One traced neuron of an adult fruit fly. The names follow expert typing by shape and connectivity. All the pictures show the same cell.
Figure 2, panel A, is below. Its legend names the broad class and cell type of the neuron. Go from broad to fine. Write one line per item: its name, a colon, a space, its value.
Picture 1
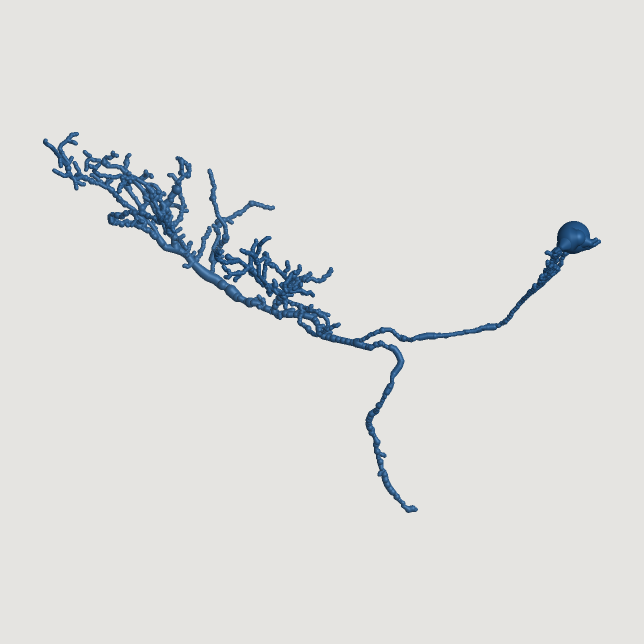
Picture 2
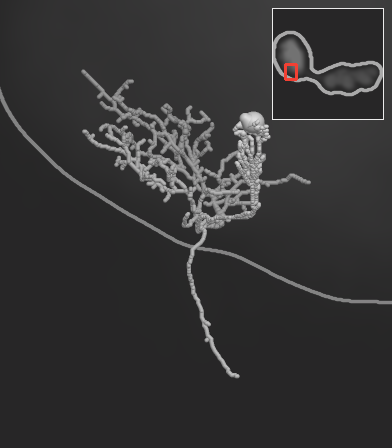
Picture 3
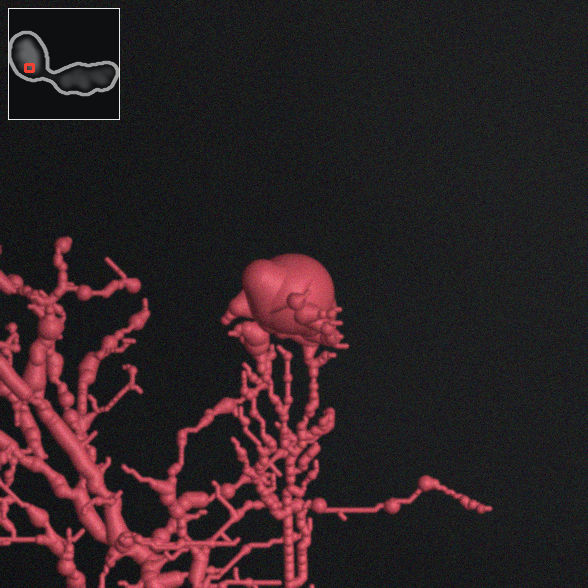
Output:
broad class: motor neuron of the brain
cell type: MN6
